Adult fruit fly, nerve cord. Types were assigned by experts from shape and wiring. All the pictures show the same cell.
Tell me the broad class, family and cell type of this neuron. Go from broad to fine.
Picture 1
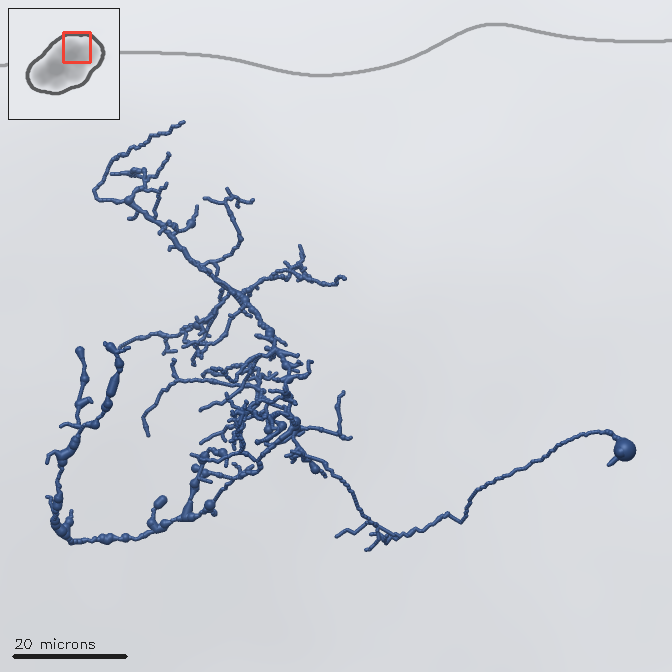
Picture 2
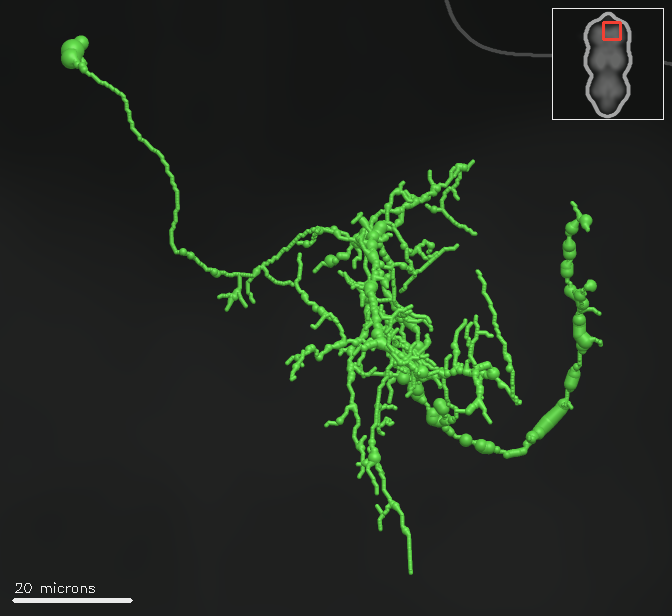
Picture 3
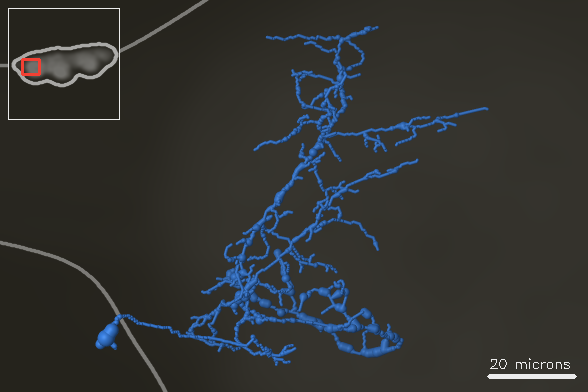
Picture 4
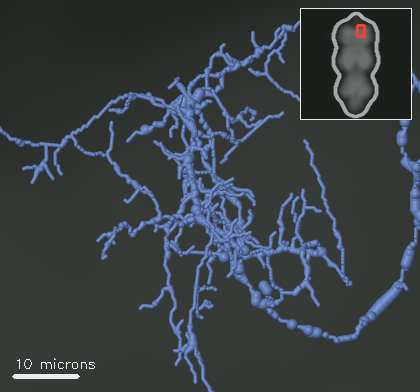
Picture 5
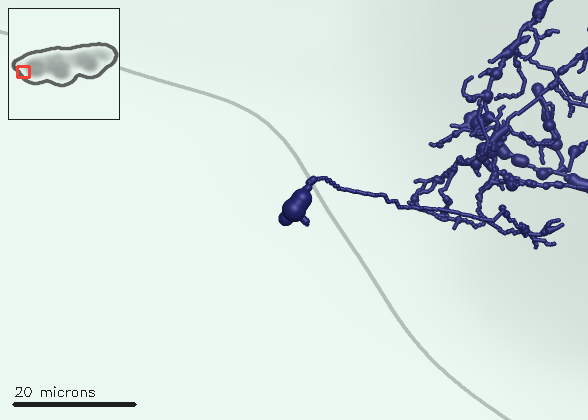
nerve-cord intrinsic neuron; hemilineage 14A; IN14A055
